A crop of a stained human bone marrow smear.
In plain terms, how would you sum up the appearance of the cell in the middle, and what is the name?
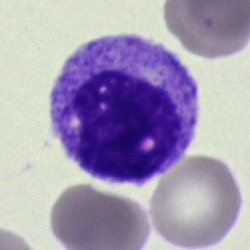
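Looking at the nucleus, it lies off-centre, toward the lower part of the cell. The band of cytoplasm is widest above it, and there I see a fine purple speckled granularity. A few small pale dots lie over the nucleus. This is a myelocyte.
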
